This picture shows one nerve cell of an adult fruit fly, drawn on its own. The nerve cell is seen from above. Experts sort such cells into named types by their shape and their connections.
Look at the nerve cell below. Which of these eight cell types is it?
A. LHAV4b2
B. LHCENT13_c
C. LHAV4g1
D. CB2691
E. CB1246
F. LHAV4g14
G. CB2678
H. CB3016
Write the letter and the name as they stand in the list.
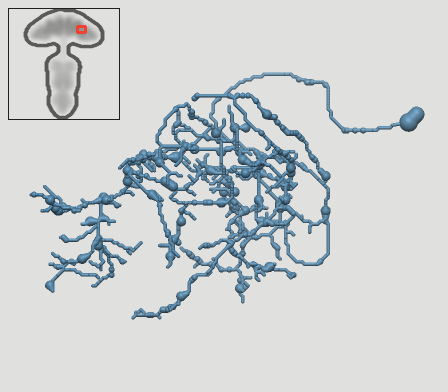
G. CB2678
